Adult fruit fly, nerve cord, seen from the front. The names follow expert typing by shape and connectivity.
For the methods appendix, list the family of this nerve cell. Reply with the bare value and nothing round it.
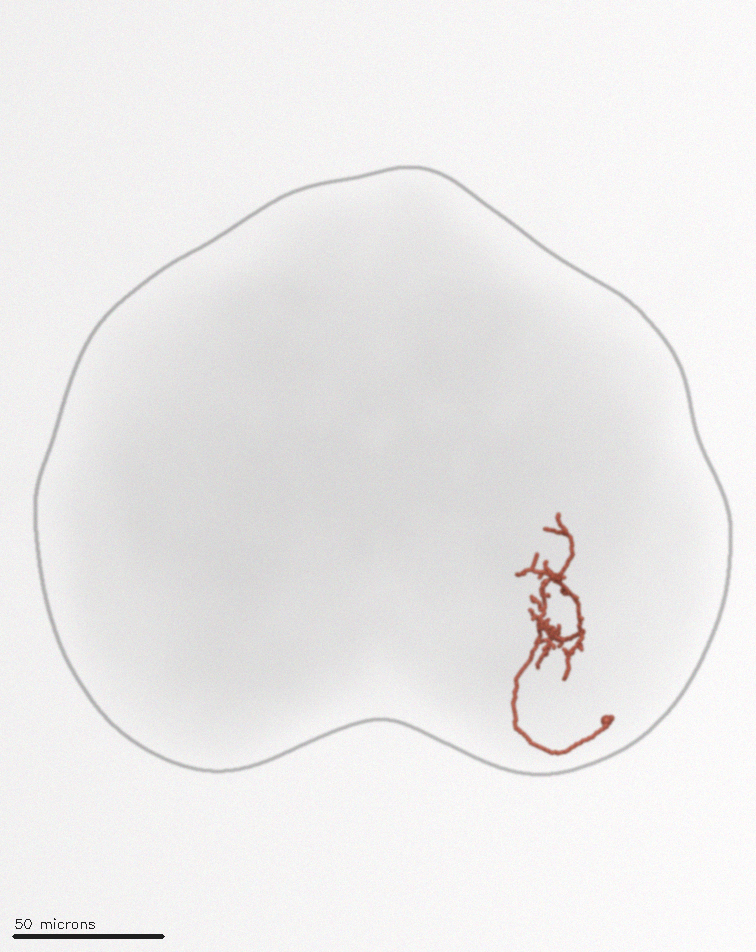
hemilineage 20A.22A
